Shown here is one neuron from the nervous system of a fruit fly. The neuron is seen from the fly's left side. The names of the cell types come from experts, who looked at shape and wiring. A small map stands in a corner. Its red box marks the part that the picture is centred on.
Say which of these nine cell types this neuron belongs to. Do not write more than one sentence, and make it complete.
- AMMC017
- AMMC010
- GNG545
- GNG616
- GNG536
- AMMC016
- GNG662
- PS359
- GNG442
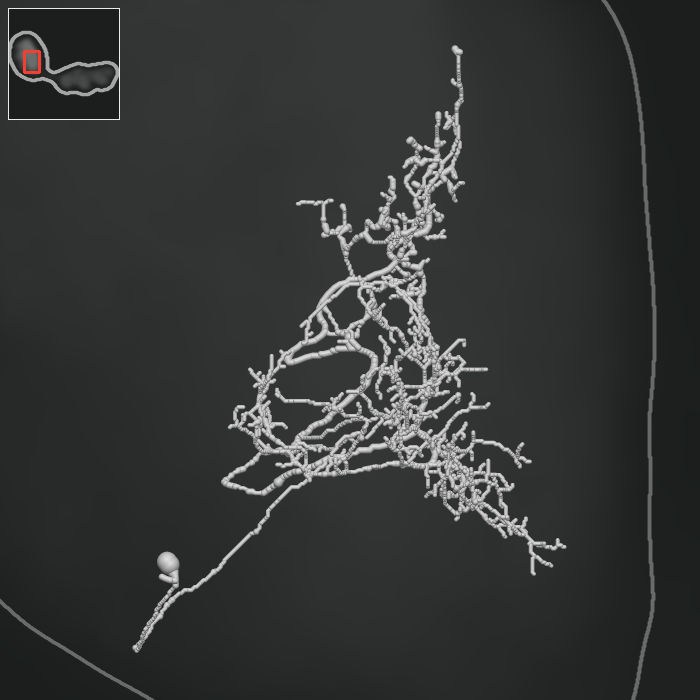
The neuron is typed under the name GNG545.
